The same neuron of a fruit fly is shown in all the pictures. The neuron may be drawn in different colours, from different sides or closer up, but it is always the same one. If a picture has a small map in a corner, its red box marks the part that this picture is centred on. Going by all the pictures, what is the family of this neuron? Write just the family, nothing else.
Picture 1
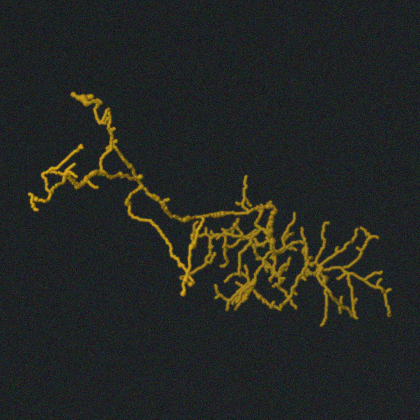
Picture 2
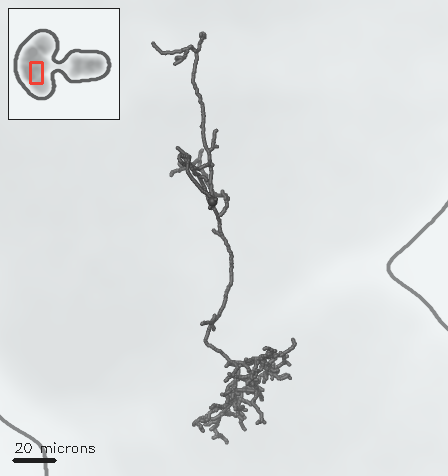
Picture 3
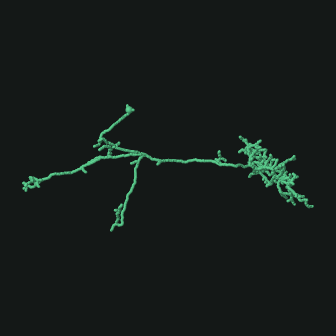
hemilineage PSp3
